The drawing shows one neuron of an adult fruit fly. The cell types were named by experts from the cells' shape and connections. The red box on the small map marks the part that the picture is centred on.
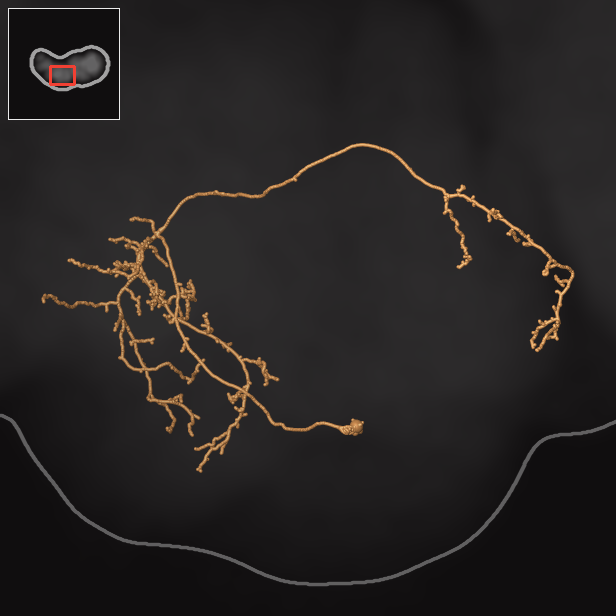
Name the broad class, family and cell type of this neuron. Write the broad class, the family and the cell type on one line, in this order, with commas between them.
nerve-cord intrinsic neuron, hemilineage 14B, IN14B011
